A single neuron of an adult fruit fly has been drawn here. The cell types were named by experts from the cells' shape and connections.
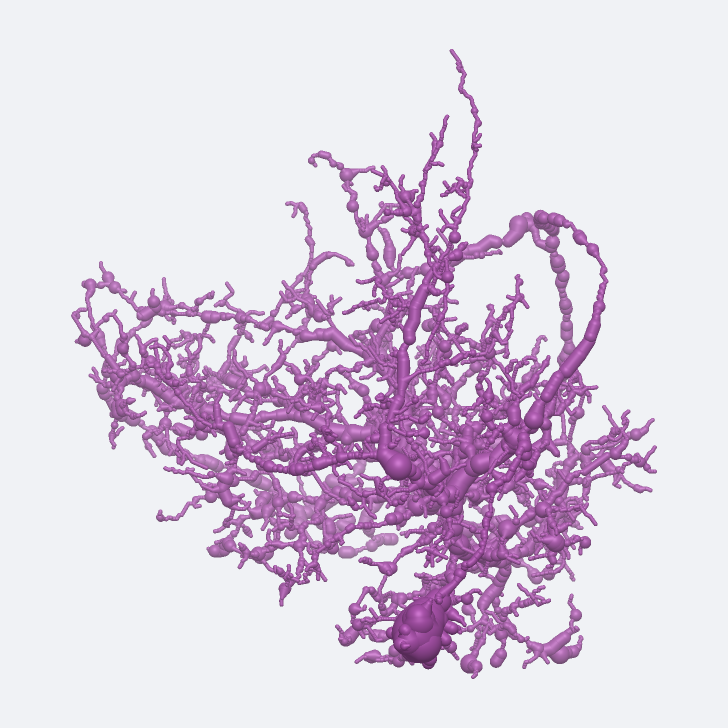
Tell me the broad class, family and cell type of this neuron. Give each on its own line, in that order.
nerve-cord intrinsic neuron
hemilineage 09A
IN09A002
